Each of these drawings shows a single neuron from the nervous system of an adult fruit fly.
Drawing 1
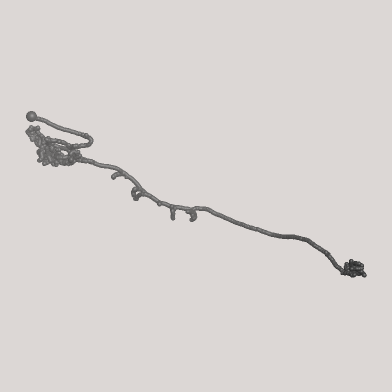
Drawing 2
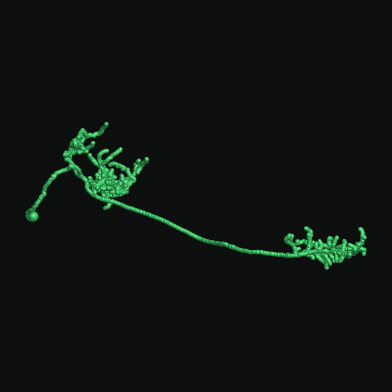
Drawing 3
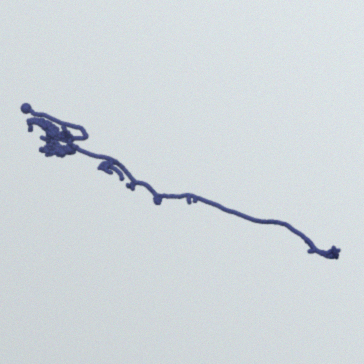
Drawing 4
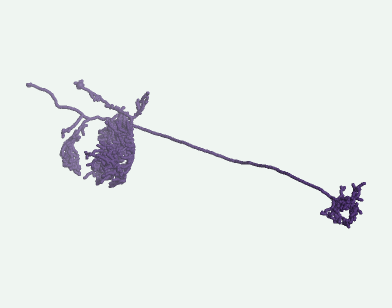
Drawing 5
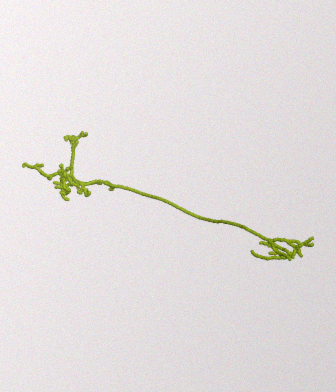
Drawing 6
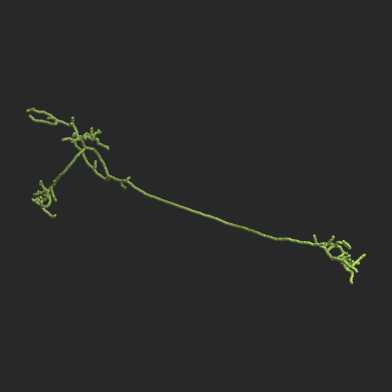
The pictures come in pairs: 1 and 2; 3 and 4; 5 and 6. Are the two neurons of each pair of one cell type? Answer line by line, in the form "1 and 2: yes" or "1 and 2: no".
1 and 2: no
3 and 4: no
5 and 6: yes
